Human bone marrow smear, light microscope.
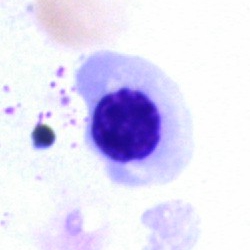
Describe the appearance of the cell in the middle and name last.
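In this cell the outline is irregular and gently wavy rather than a smooth circle. The nucleus lies toward the left, leaving a wider band of cytoplasm on the right. Its chromatin is dense, dark purple and coarsely clumped. Abundant pale blue cytoplasm surrounds it. The cell is an erythroblast.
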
